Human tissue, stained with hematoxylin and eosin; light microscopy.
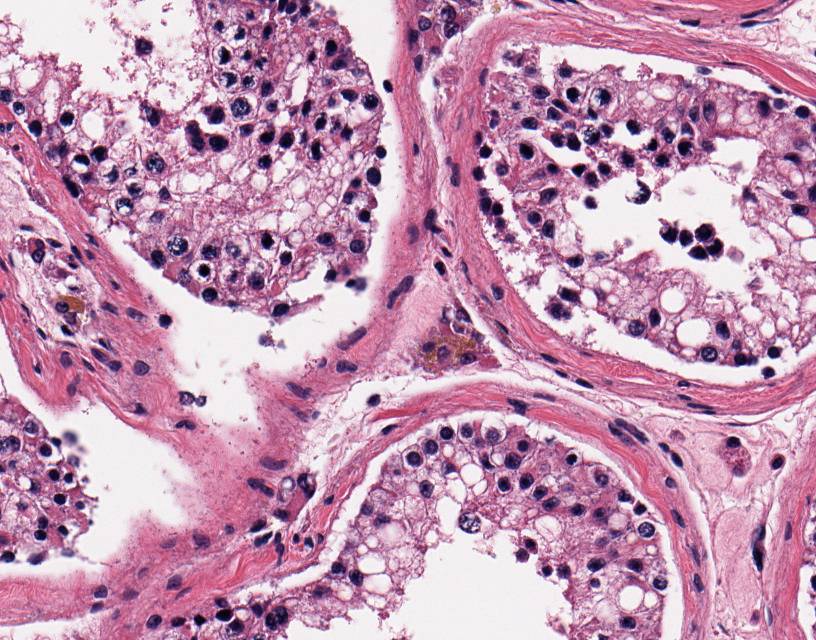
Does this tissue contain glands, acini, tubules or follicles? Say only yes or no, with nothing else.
Yes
